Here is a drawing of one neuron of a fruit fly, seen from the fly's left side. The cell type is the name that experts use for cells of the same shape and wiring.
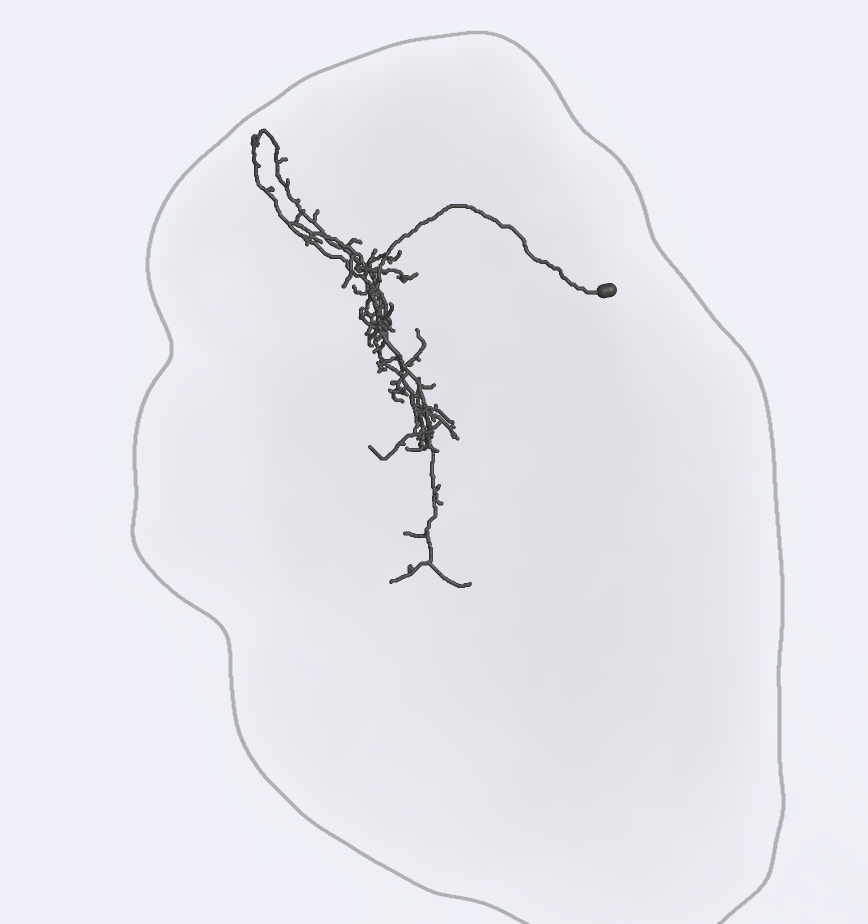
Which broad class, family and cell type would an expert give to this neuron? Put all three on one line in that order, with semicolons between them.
central-brain intrinsic neuron; hemilineage DM4_dorsal; pC1_14a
